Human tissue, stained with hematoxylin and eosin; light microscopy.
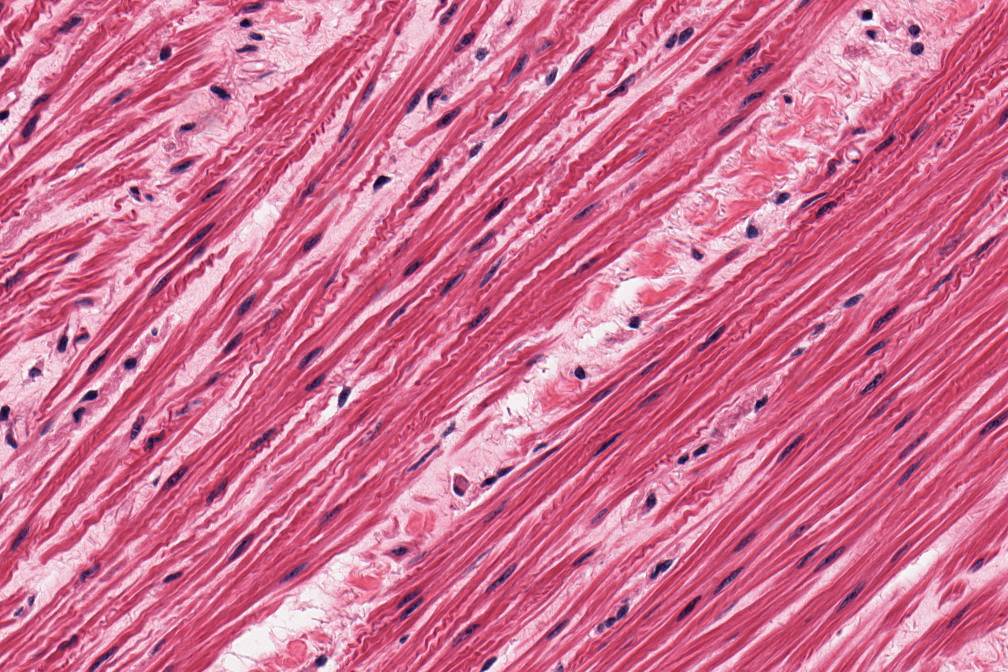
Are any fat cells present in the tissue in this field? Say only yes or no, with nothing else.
No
